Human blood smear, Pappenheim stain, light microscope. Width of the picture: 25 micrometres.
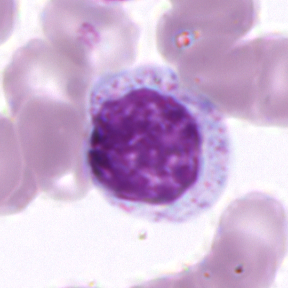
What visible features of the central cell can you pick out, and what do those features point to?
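Look first at the nucleus: it sits off-centre toward the left, so the widest rim of cytoplasm lies on the right. Inside that nucleus, no nucleolus can be seen. Through the cytoplasm, fine reddish-purple granules are scattered sparsely. Notice too that the cell's edge is slightly uneven, with a small bulge at the top. This cell is a myelocyte.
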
